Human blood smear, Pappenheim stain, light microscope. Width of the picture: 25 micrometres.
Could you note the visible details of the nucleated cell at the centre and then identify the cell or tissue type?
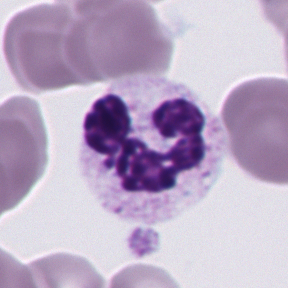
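Lobe arrangement comes first: a horseshoe curve opening upward. Chromatin next: dark purple, coarsely clumped. Then cytoplasm, plentiful and pale pinkish-lilac, with fine lilac granules scattered evenly through it. Name to close the list: segmented neutrophil.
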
